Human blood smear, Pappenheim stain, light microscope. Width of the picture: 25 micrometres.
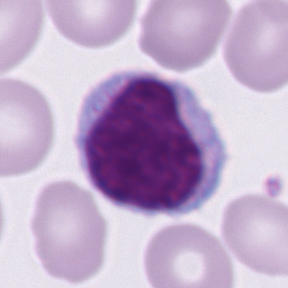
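Typical lymphocyte at the centre of a stained peripheral blood smear. The nucleus is round to oval, about 12 by 10 micrometres, with a shallow indentation on its upper right side. It fills about 70% of the cell's area. The cytoplasm is pale greyish blue and forms a rim that is widest on the right side of the cell, with no vacuoles visible.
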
